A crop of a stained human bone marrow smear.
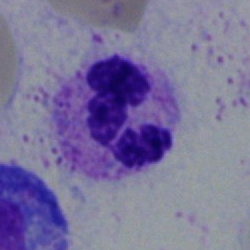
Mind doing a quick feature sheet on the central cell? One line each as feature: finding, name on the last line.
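Nucleus: several lobes in a curved chain.
Chromatin: dark purple, coarsely clumped.
Cytoplasm: abundant, pale pinkish-lilac.
Granules: fine, pinkish-purple, scattered.
Cell: segmented neutrophil.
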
